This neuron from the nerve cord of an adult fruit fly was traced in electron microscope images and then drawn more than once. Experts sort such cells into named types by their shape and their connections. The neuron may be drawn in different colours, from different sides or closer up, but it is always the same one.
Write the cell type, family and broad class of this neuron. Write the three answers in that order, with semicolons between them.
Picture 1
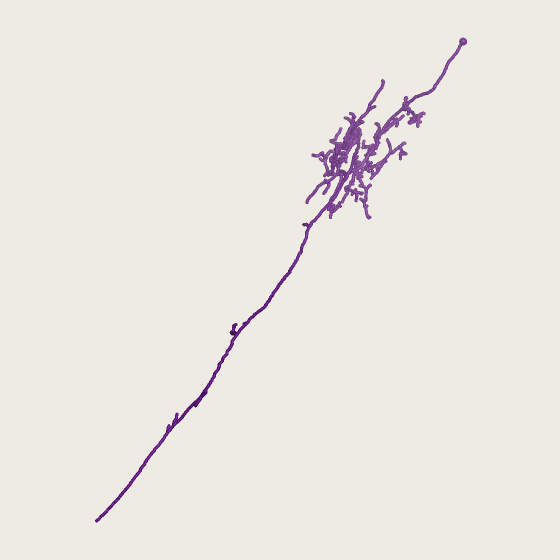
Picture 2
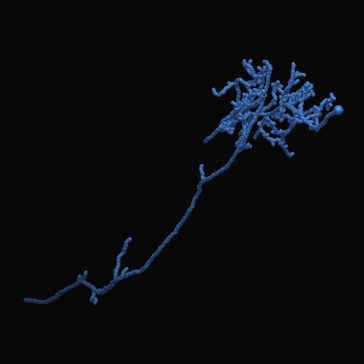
AN05B062; hemilineage 05B; ascending neuron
